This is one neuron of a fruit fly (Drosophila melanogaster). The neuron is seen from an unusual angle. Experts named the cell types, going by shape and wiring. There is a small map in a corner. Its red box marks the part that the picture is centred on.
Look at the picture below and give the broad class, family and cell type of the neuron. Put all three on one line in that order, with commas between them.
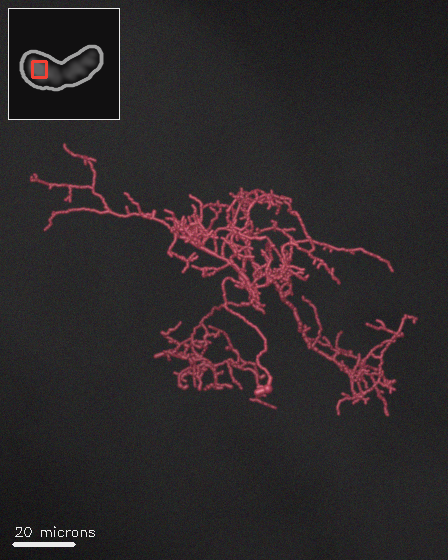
central-brain intrinsic neuron, hemilineage AOTUv4_dorsal, LAL003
